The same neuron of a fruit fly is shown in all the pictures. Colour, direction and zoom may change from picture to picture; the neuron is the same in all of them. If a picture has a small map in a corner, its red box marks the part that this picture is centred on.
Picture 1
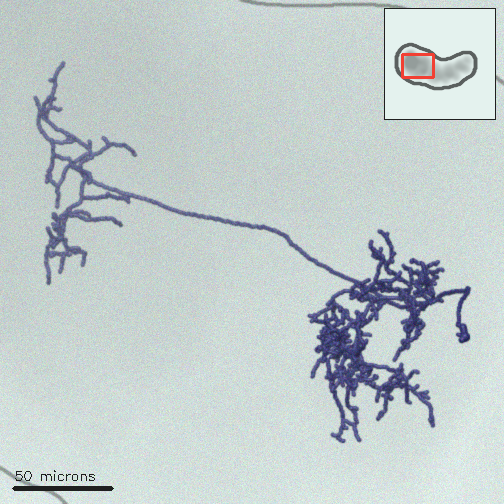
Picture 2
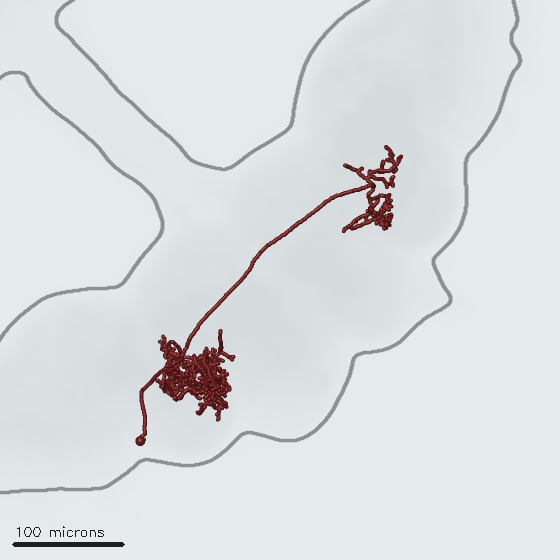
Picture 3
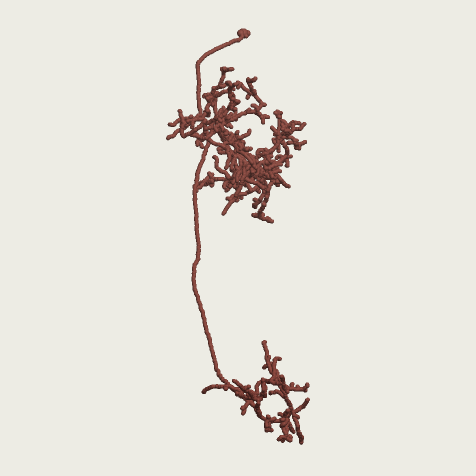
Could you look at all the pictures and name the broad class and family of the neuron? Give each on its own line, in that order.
central-brain intrinsic neuron
hemilineage VLPl2_posterior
